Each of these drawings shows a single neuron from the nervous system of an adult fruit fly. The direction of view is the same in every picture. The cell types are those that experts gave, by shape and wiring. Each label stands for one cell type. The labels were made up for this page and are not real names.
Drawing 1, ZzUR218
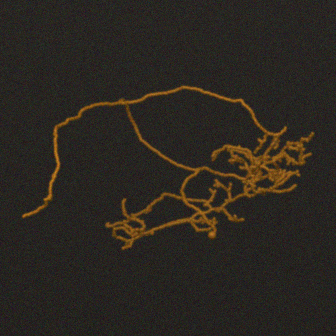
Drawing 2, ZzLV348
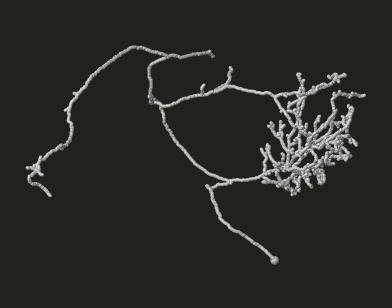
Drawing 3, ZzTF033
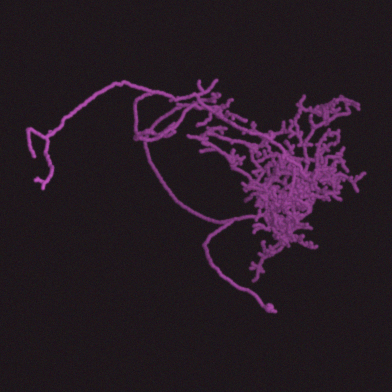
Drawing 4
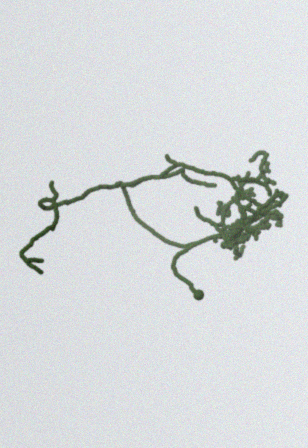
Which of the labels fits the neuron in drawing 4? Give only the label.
ZzLV348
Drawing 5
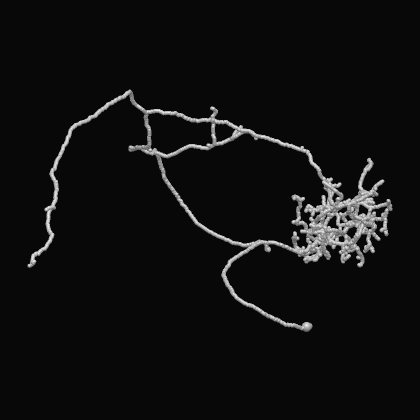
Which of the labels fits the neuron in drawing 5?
ZzLV348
